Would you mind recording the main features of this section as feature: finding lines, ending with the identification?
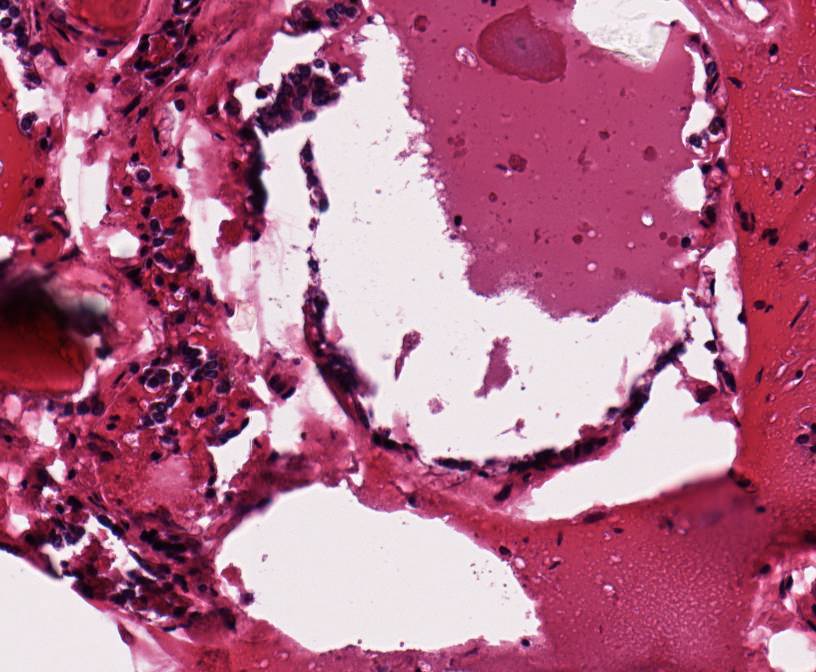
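Material: smooth, homogeneous pink sheet, upper centre and right
Bubbles: small round clear ones scattered in the pink material
Lining: single thin layer of flattened cells with elongated dark nuclei edging a central curved space
Left third: crowded small, round, dark-staining nuclei
Name: thyroid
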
